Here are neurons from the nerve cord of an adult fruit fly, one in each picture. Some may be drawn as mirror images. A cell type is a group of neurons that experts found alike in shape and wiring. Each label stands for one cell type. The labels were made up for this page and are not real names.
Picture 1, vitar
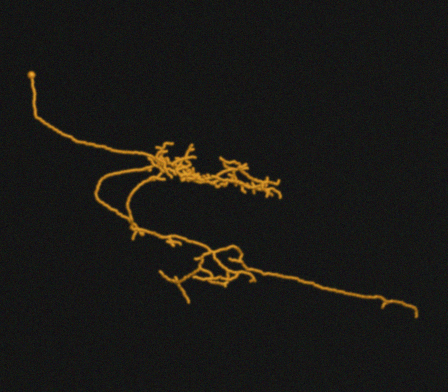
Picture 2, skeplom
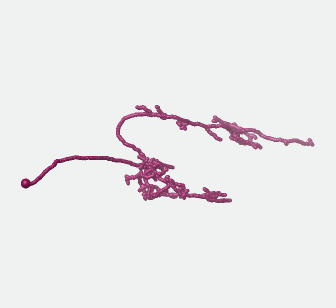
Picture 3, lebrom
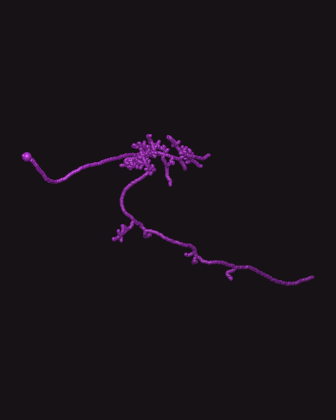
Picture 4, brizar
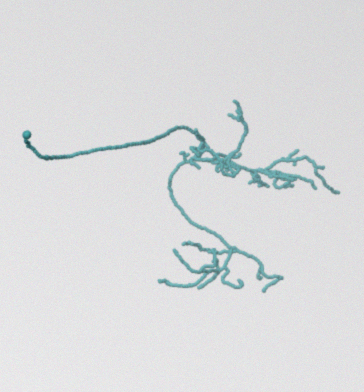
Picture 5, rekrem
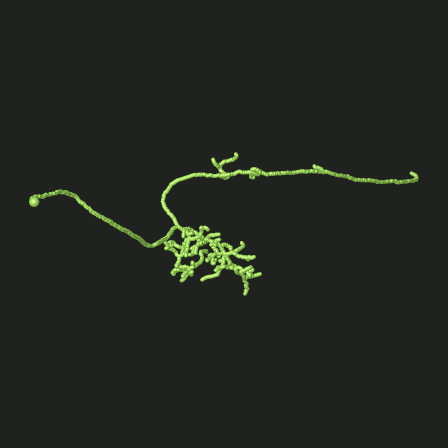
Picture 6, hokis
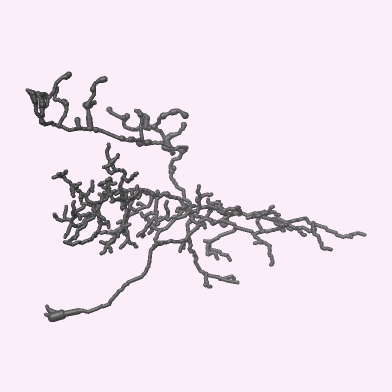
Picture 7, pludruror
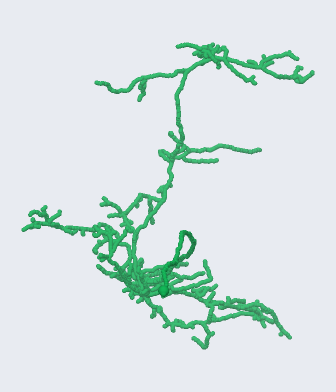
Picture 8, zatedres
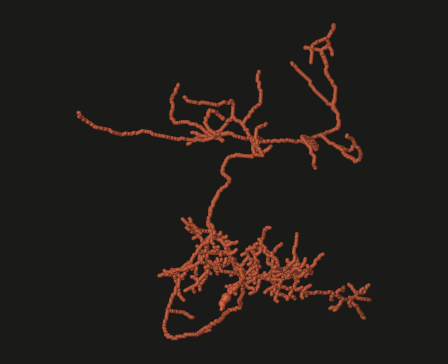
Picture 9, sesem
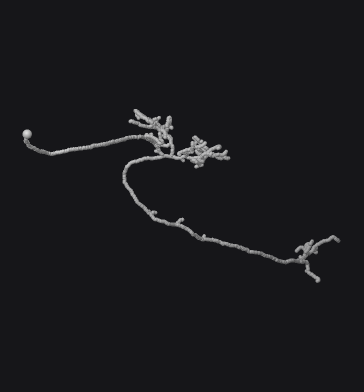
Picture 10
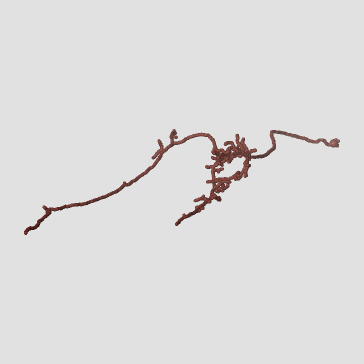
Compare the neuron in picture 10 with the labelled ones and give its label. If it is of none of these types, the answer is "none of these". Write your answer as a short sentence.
It belongs to none of these.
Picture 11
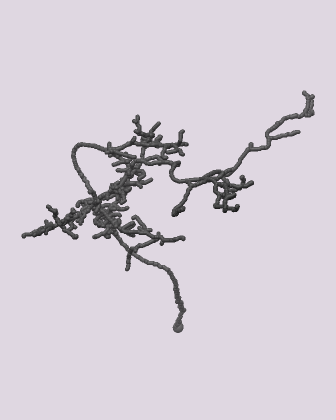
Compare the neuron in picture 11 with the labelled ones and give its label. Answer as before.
It belongs to zatedres.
